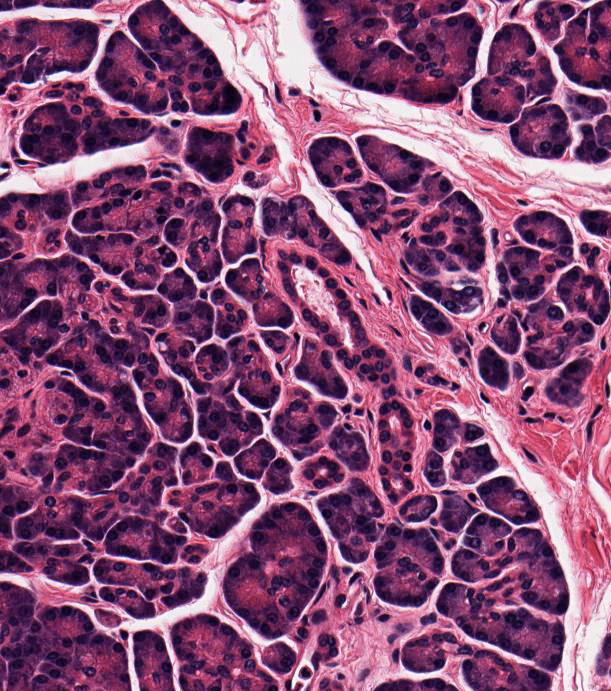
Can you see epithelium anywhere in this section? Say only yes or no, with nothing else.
Yes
